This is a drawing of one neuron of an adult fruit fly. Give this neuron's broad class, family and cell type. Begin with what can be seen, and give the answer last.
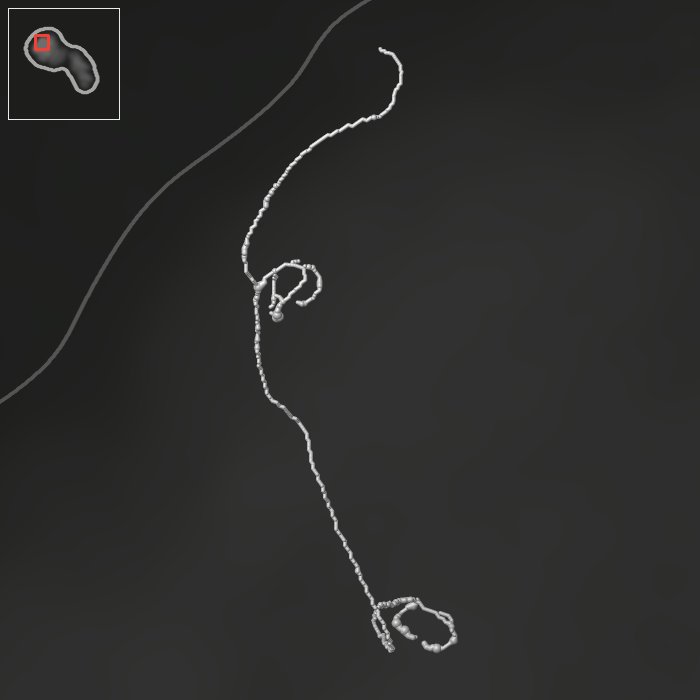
No cell body is drawn. It has a dozen or fewer branch ends. This is a sensory neuron entering the brain. The name of its family is class olfactory. It is of cell type ORN_DA3.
